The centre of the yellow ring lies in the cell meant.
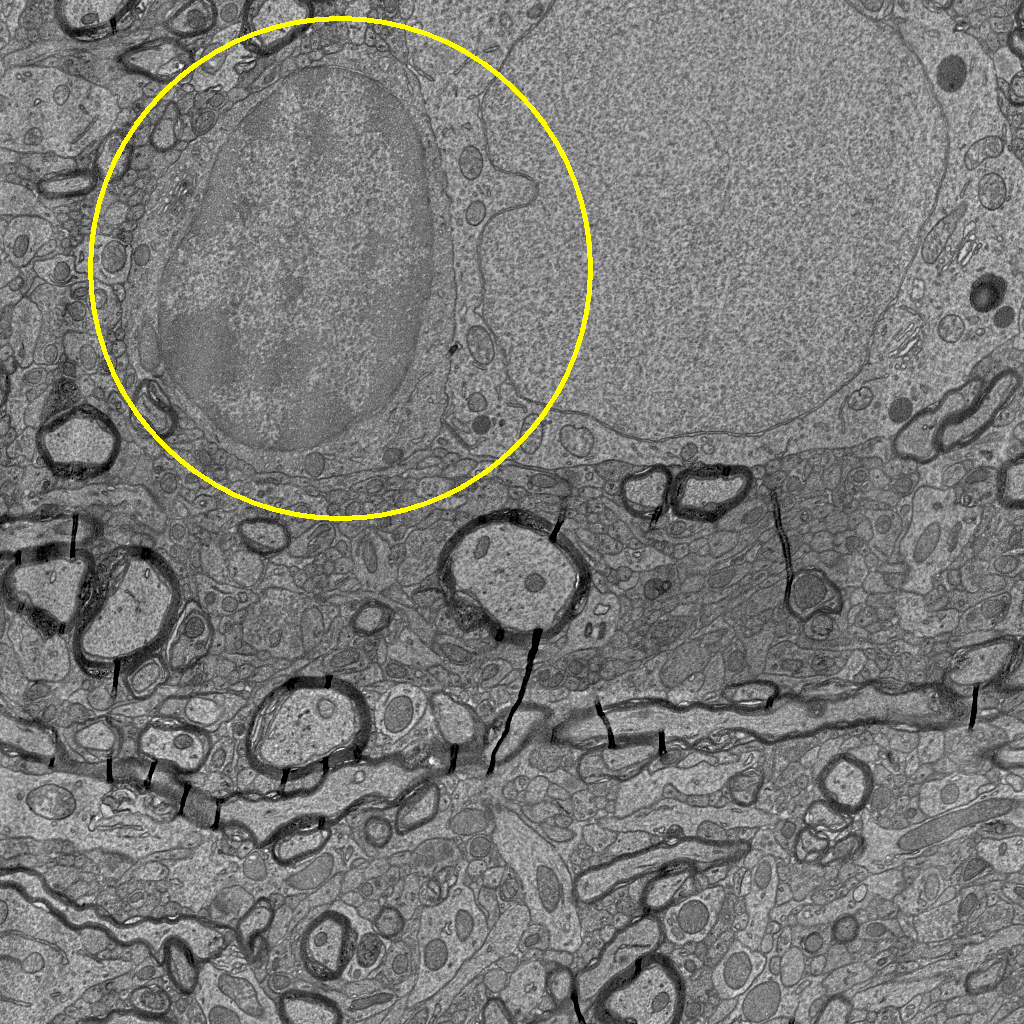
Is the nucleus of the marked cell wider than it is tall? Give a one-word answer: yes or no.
No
